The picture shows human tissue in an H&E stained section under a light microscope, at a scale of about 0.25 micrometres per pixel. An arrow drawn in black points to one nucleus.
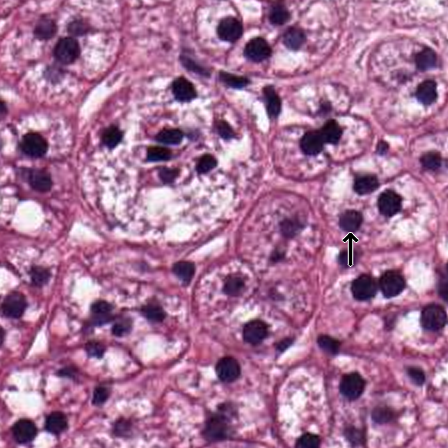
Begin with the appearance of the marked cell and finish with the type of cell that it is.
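The nucleus is round, dark and evenly stained throughout. The nucleus is about the same size as the nuclei of the neighbouring cells. The cytoplasm is pale and full of small clear vacuoles separated by fine pink strands, giving it a bubbly look. The cell lies crowded among similar pale, vacuolated cells in a rounded group bordered by thin pink curved septa. It is an adrenal cortical cell.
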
